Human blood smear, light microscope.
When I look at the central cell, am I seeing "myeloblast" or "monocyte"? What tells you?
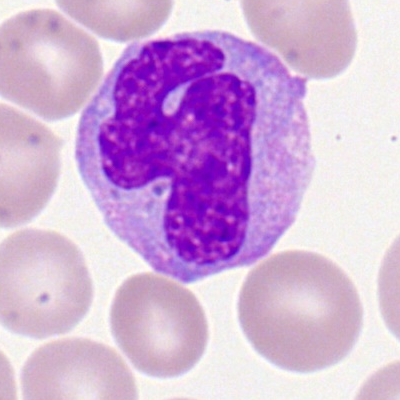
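It's a monocyte. Notice that its nucleus is one irregular, folded mass, cut into by deep indentations. That nucleus is not split into separate lobes held together by thin strands. Cytoplasm runs as a rim around the nucleus on every side. And if you look closely, that cytoplasm holds fine, faint pinkish granules.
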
